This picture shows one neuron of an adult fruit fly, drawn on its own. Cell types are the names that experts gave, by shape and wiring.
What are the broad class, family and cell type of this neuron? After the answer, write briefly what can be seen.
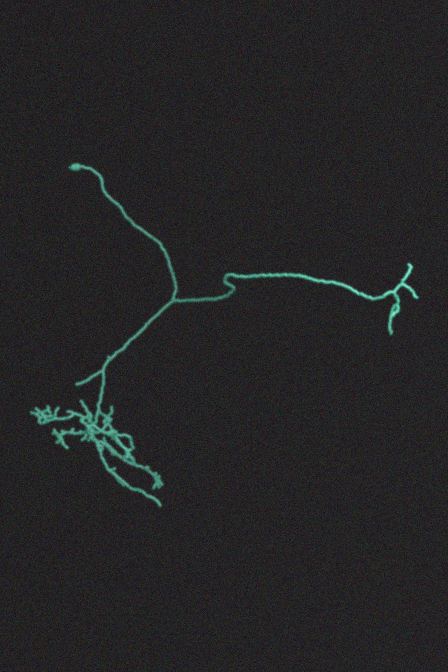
This is a central-brain intrinsic neuron. The family is hemilineage DM6_central1. It is of cell type CB4104. Its cell body lies at the upper left of the picture. In this view it is about as wide as it is tall.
